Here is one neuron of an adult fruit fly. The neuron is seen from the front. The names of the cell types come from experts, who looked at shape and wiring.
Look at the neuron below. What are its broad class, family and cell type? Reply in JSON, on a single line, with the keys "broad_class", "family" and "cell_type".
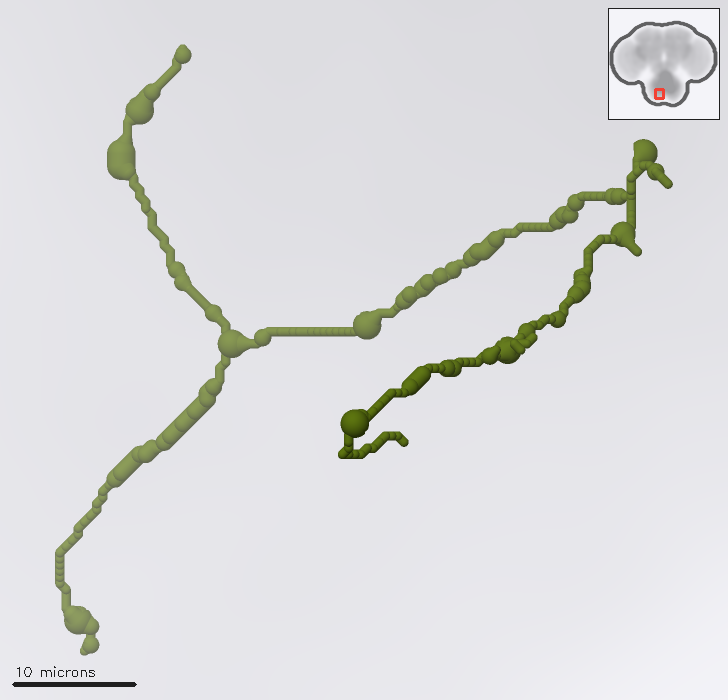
{"broad_class": "sensory neuron entering the nerve cord", "family": "class mechanosensory tactile", "cell_type": "SNta35"}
